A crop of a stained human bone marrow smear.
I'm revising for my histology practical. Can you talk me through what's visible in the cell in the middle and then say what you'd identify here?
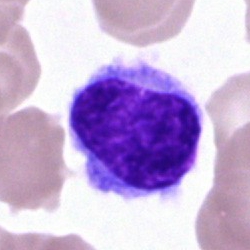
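Chromatin comes first: dark purple and coarsely clumped. Next, the cytoplasm, which shows no visible granules and no vacuoles. Last, the border, which is ragged, with small blebs along the top edge. This is a hairy cell.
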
